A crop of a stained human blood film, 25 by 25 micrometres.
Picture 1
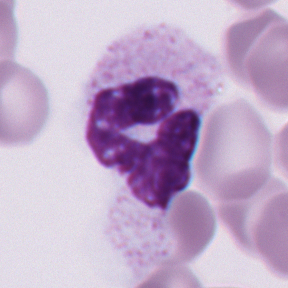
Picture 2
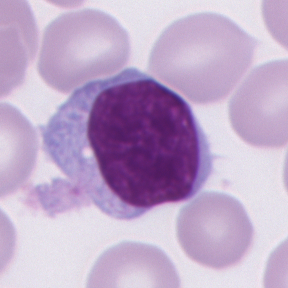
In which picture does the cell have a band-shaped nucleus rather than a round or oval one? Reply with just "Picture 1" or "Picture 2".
Picture 1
